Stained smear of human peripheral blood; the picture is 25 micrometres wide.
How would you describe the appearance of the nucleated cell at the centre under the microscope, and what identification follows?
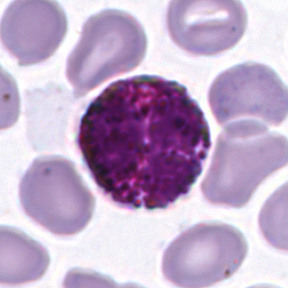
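Look at how crowded this cell is with coarse, dark purple granules. They lie over the nucleus, so you cannot make out its outline. Between the granules, almost no clear cytoplasm shows. Notice, too, the narrow paler line running vertically through the middle of the cell. This cell is a basophil.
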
